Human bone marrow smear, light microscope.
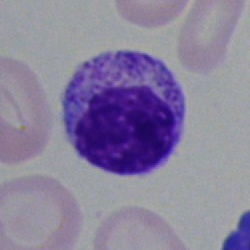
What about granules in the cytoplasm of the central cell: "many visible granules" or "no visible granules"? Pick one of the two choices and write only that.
Many visible granules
